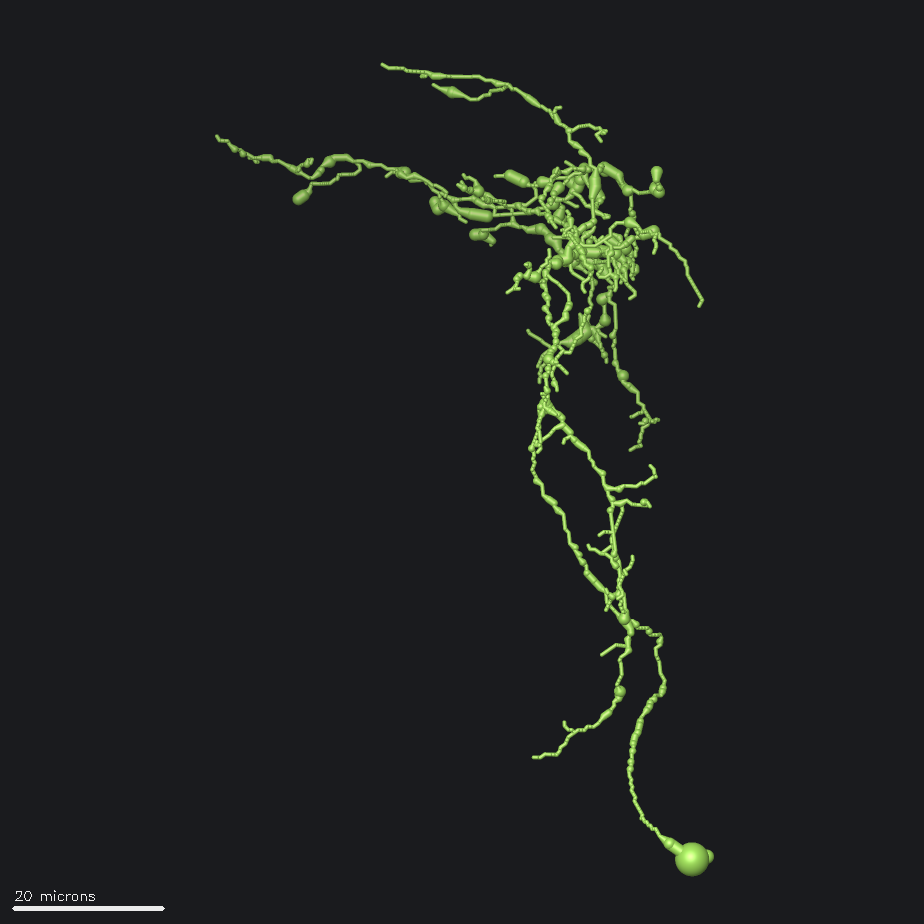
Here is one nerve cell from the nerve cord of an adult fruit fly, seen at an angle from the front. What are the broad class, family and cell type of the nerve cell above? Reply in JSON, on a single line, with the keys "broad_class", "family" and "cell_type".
{"broad_class": "nerve-cord intrinsic neuron", "family": "hemilineage 08A", "cell_type": "IN08A039"}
